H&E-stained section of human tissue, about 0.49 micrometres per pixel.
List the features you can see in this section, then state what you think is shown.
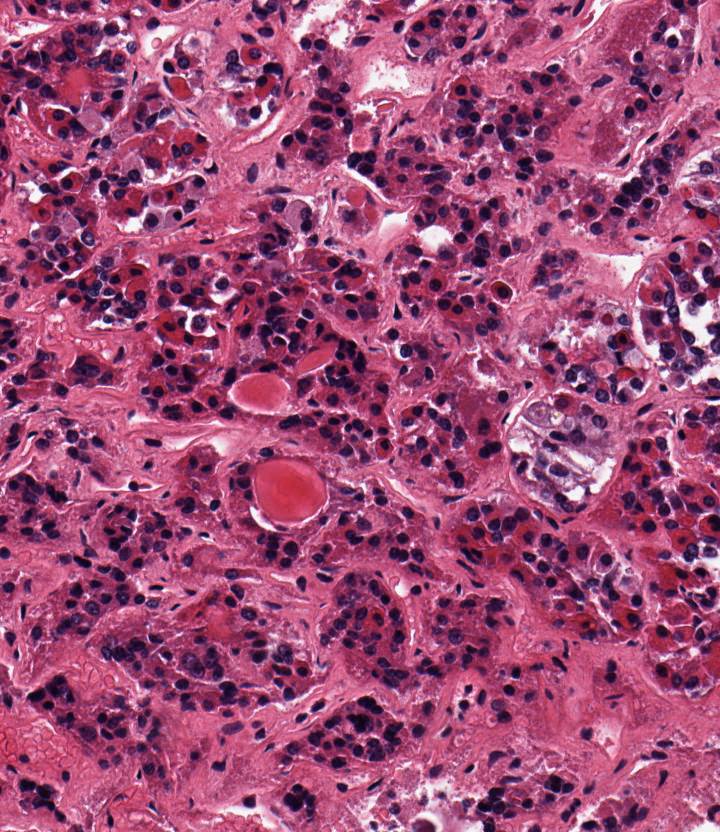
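Cells are arranged in small nests and cords throughout, divided by thin strands of pink connective tissue. Many have bright red granular cytoplasm and lie scattered among cells with paler, purplish cytoplasm. To the right of centre is a rounded cluster of cells with pale, greyish, vacuolated cytoplasm. The stroma between nests is scant, pale pink and fibrous, containing a few thin spindle-shaped nuclei. The section is pituitary.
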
